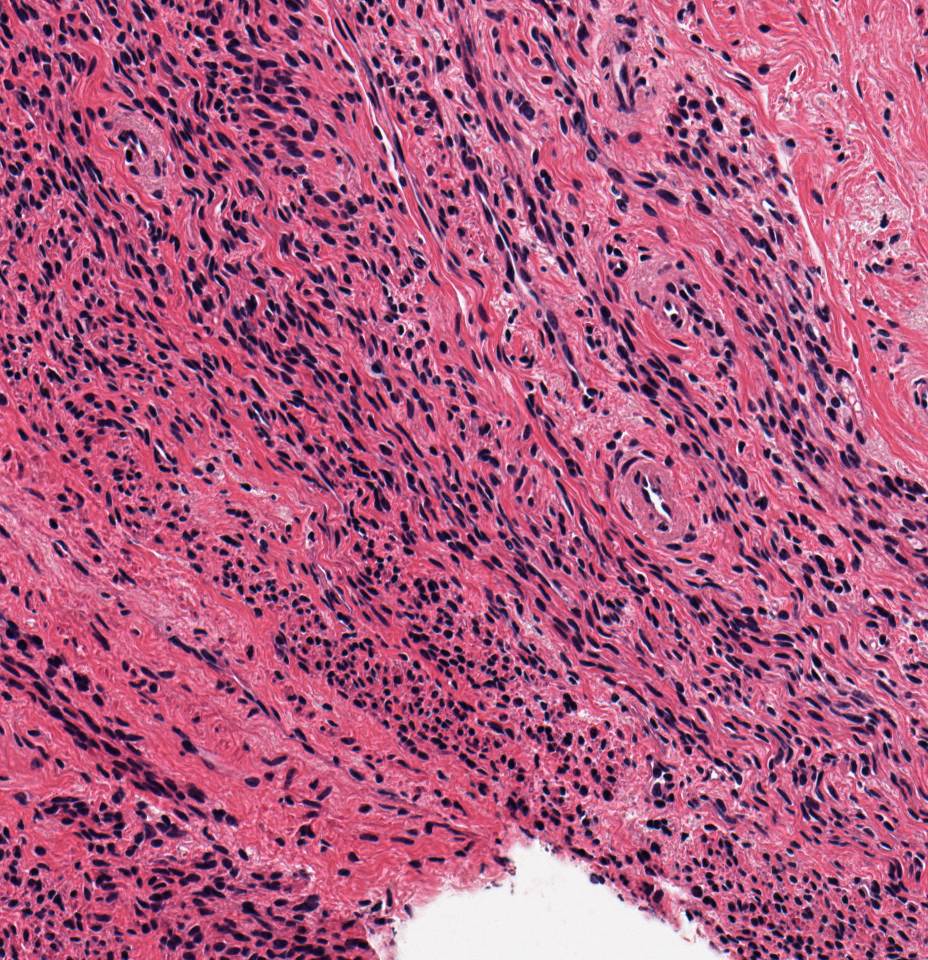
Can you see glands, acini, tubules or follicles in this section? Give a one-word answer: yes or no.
No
